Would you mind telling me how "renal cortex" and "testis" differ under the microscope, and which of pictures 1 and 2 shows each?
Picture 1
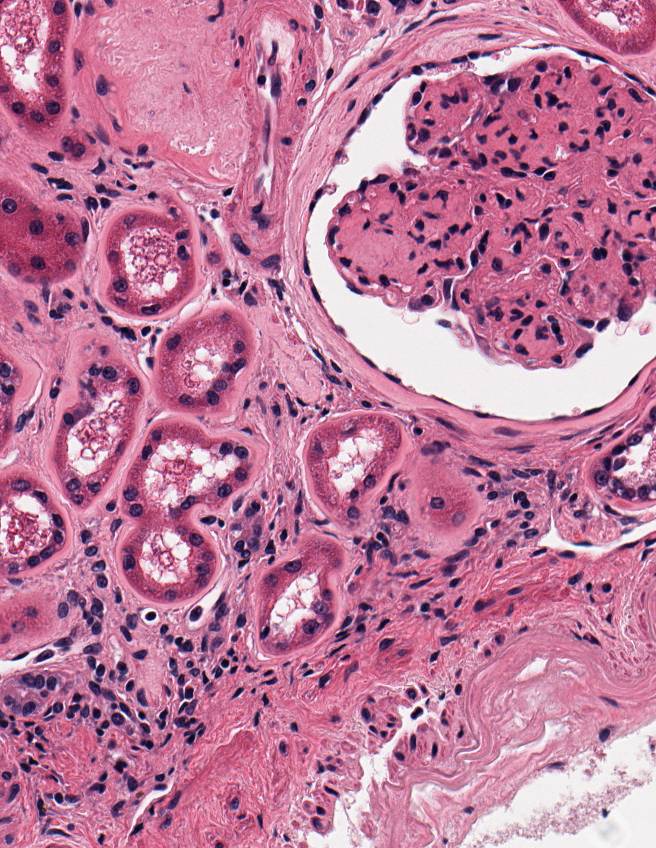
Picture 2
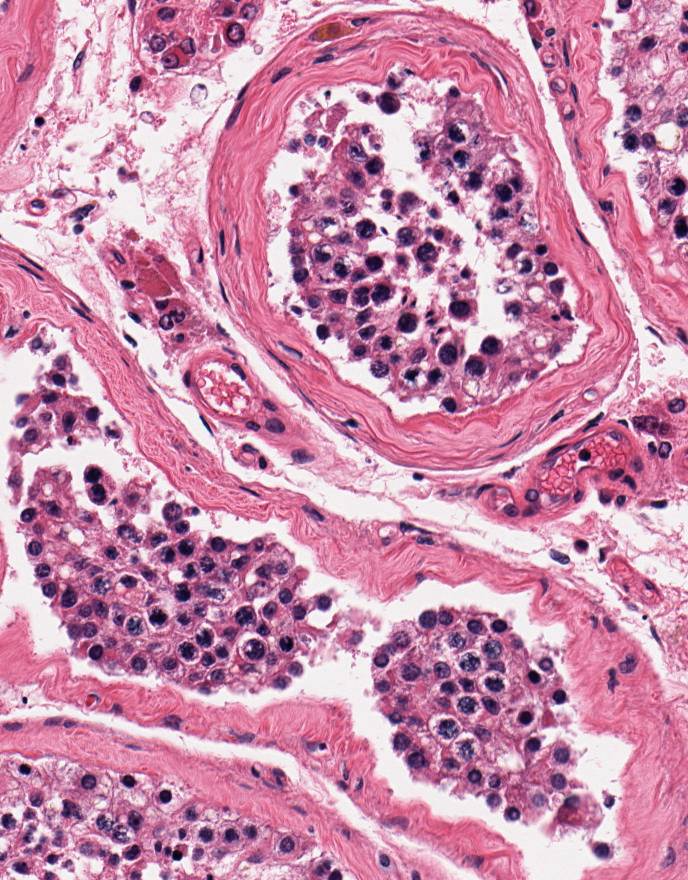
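Start with picture 1, the renal cortex; picture 2 is testis. See one large rounded glomerulus at upper right; a wide, empty crescent separates its lobulated tuft from the capsule on the left and lower side. The small tubules to its left and below have a single layer of cuboidal cells with pink granular cytoplasm and round dark nuclei. In picture 2, thick pink walls of wavy layered collagen with flattened spindle-shaped nuclei bound each tubule, which holds loosely packed round cells with dark round nuclei instead of an orderly layered lining.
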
